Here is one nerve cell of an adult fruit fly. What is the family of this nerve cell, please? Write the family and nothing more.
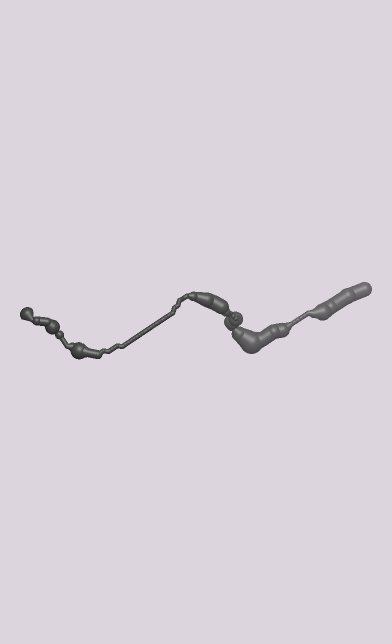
class visual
